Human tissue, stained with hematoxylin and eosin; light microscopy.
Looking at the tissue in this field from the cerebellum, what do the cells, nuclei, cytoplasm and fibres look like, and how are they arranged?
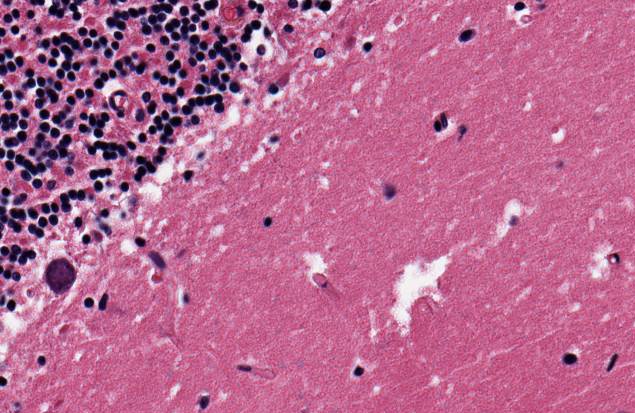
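A densely cellular zone of packed nuclei occupies the upper left corner; these nuclei are small, round and uniformly dark, with little visible cytoplasm. Most of the field is pale pink, finely fibrillary tissue with very few cells. Its nuclei lie singly and scattered, several of them within small clear halos.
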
